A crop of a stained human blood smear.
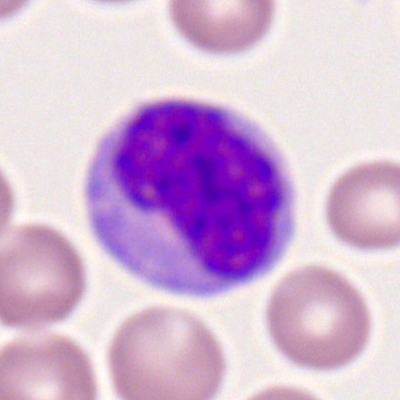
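Monocyte, central cell, stained blood smear. Outline round and smooth. Nucleus shallowly indented along its lower-left edge. Chromatin clumped: darker patches among paler areas. Cytoplasm pale lilac-blue.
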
